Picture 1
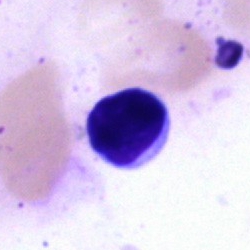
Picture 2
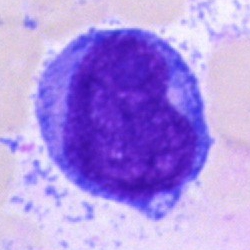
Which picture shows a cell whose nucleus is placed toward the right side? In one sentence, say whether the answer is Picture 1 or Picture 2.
Toward the right lies the nucleus of the cell in picture 2.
